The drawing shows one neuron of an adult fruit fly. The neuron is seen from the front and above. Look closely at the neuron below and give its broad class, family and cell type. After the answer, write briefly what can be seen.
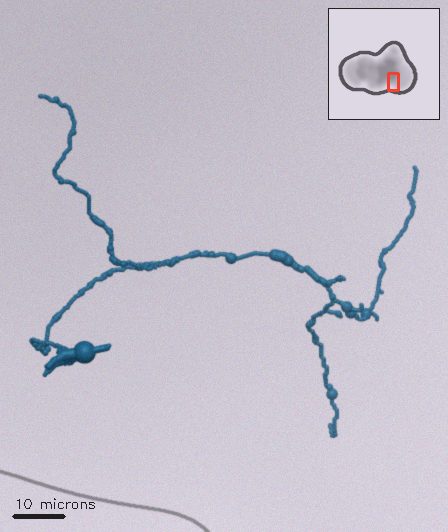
This is a motor neuron of the nerve cord. The family is hemilineage 15B. It is of cell type Ta depressor MN. By the scale bar it is about 80 microns wide in this view. There are a dozen or fewer branch ends.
